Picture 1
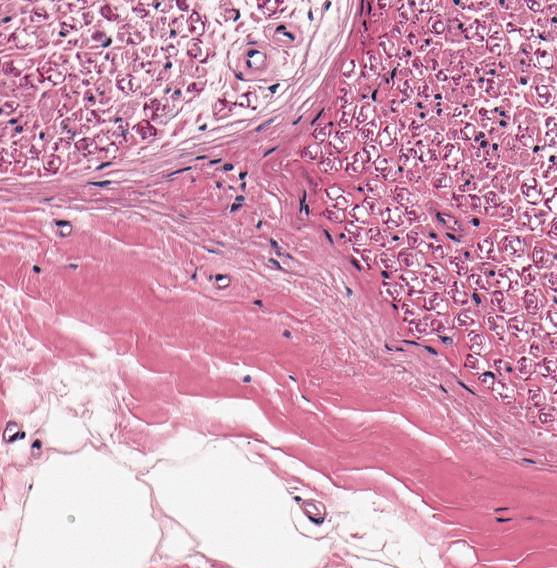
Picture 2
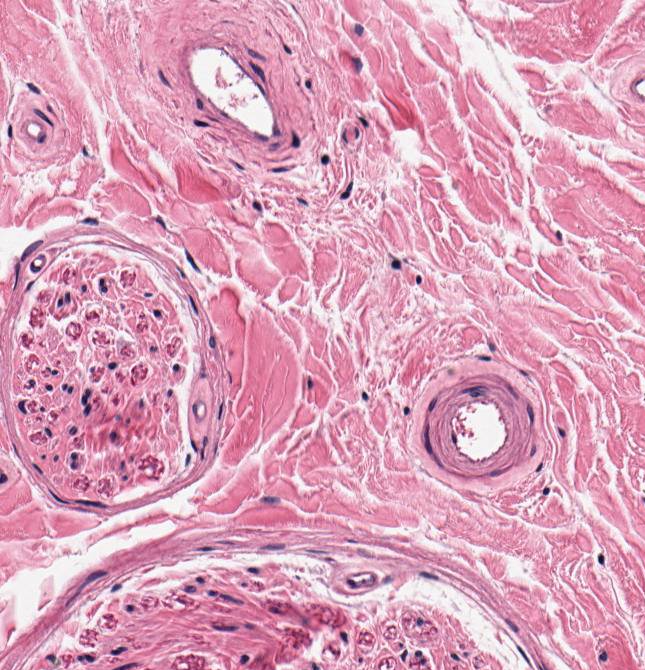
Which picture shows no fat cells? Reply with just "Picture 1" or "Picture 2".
Picture 2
